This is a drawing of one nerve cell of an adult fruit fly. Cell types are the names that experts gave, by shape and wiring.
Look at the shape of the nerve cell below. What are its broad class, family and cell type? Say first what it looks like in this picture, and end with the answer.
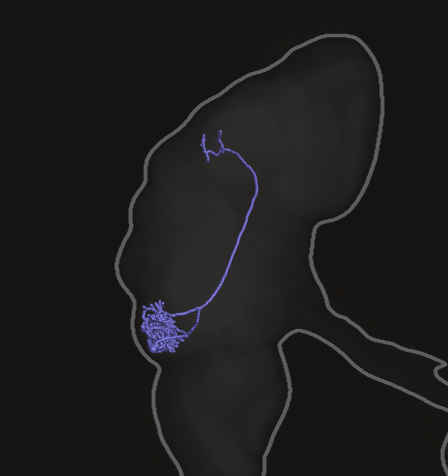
It lies in the brain. As drawn here it is taller than it is wide. It is a central-brain intrinsic neuron. The family is hemilineage VLPl&d1_lateral. The cell type is AVLP261_a.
